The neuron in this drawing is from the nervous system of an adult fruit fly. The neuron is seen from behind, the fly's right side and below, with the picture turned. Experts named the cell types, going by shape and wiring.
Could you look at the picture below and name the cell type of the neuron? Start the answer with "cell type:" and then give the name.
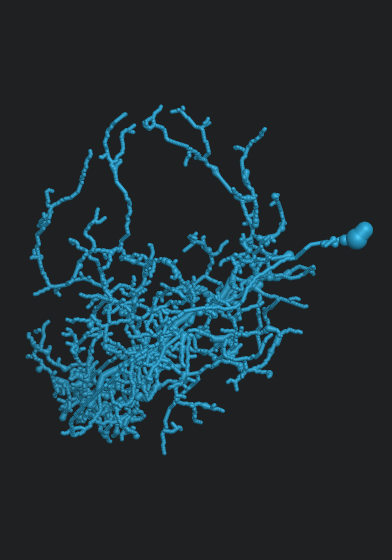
cell type: IN16B041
